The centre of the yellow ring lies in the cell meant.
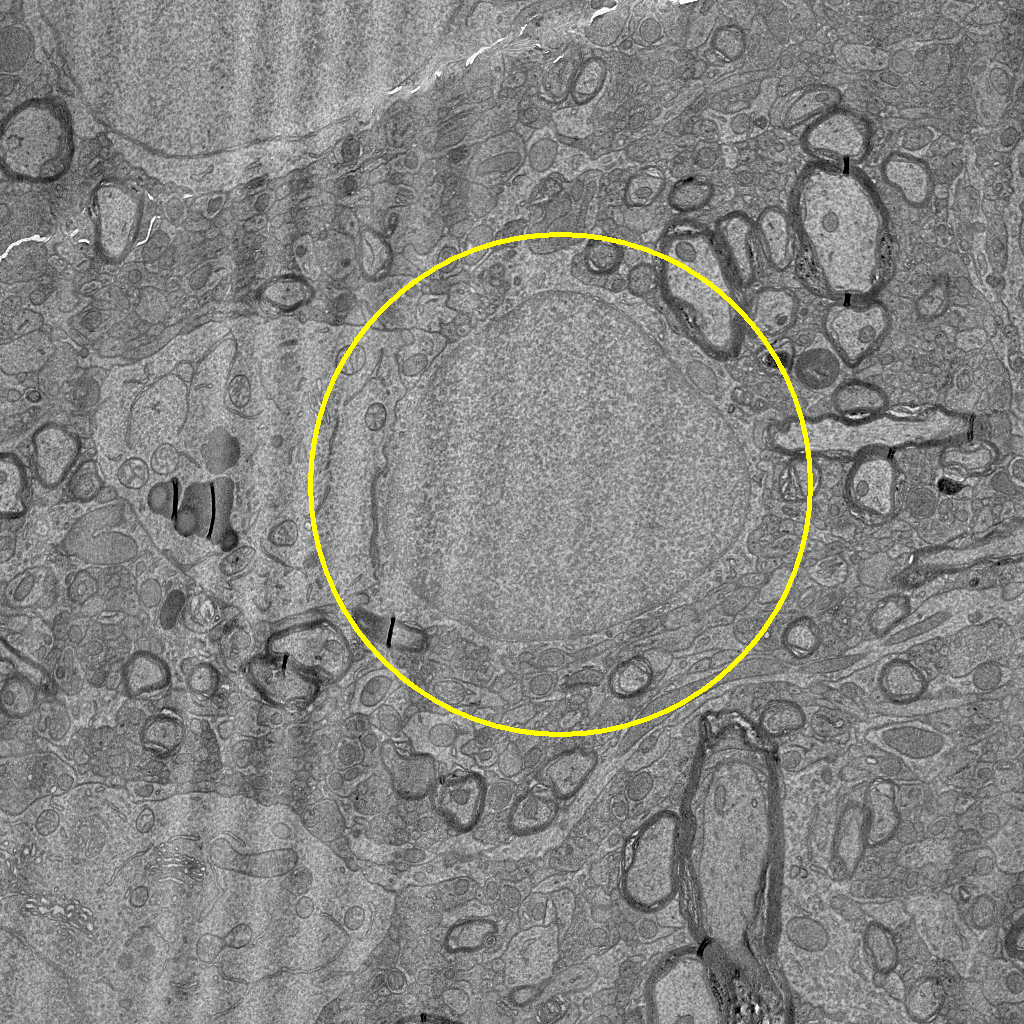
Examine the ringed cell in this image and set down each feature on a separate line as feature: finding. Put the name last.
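Nucleus: large and roughly round
Nuclear envelope: smooth, without deep infoldings
Nucleolus: no distinct dense one seen
Neighbours: myelinated axons with dark sheaths close to the upper right edge of the body
Name: astrocyte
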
